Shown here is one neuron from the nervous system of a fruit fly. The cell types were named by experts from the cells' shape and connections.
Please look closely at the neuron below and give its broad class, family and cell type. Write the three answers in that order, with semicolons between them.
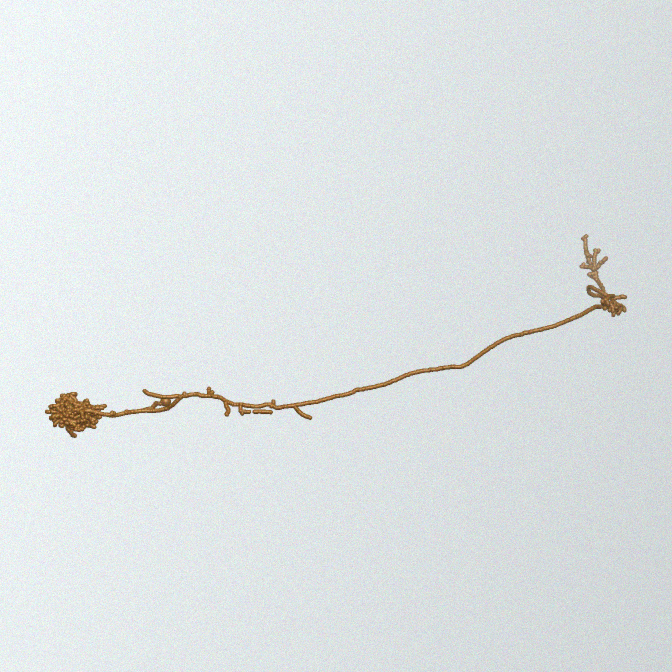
ascending neuron; hemilineage 17A; AN17A062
